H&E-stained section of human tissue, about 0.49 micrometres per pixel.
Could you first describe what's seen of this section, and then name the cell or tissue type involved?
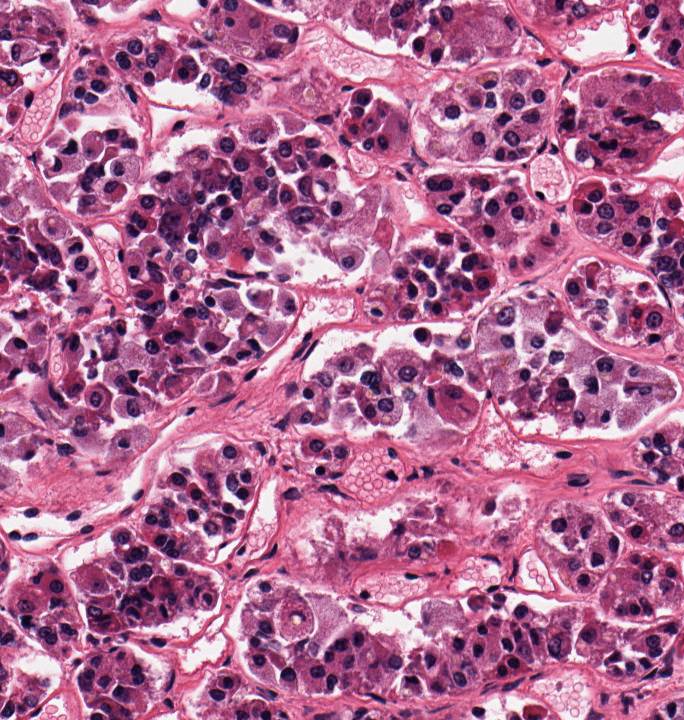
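Rounded nests of cells, separated by thin pink fibrous septa, occupy the whole field. The nest cells are polygonal, with abundant granular cytoplasm ranging from pink to purple. A broader band of fibrous stroma runs diagonally from the lower left toward the centre. White retraction clefts part many nests from the surrounding septa. This is pituitary.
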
